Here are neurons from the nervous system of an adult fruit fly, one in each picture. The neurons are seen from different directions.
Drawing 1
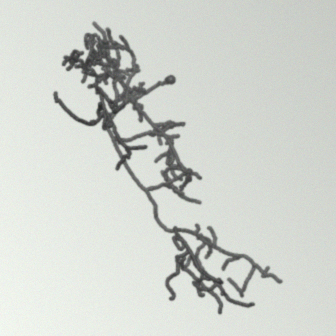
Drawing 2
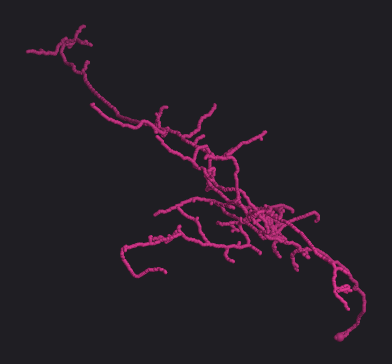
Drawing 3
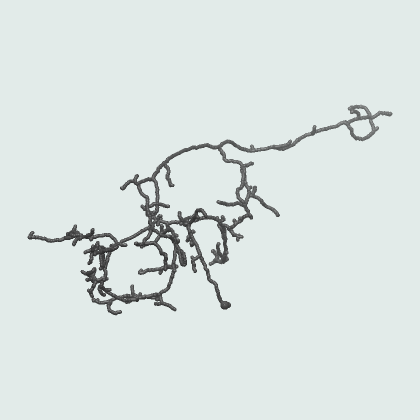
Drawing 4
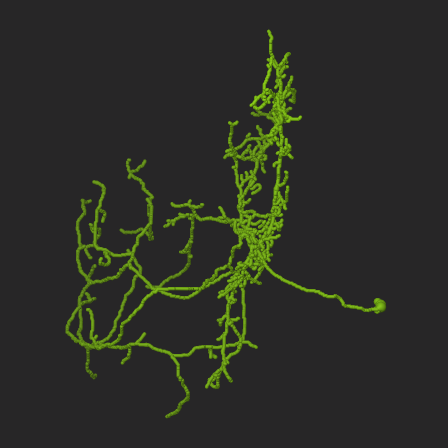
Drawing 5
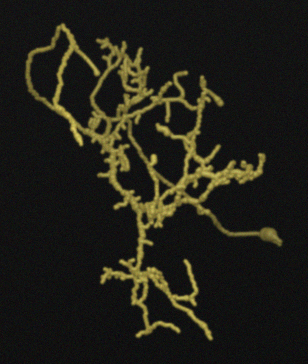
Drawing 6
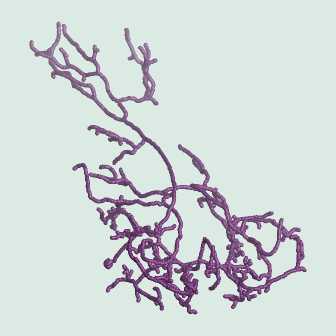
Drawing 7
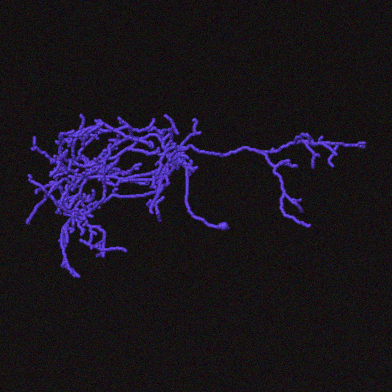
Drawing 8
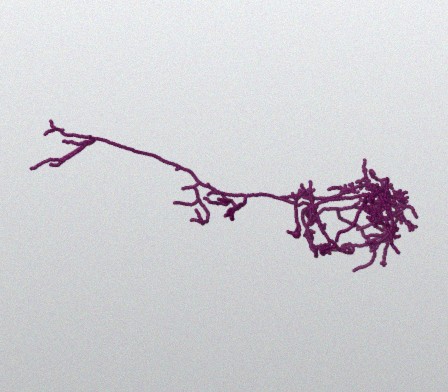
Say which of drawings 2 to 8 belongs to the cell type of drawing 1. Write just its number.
6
